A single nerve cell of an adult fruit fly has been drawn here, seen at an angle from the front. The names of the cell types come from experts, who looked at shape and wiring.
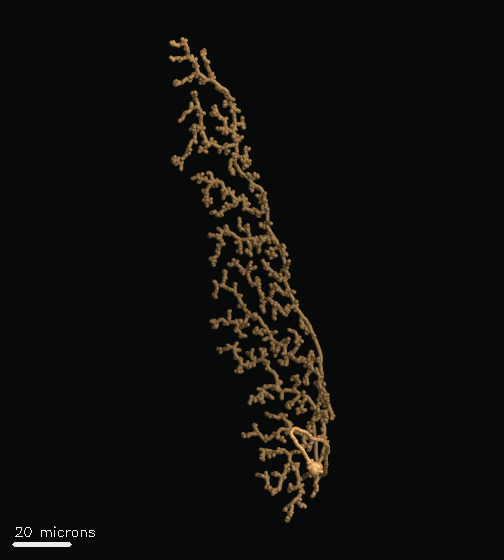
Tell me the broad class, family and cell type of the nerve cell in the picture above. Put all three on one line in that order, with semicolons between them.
optic-lobe intrinsic neuron; Li; Li28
